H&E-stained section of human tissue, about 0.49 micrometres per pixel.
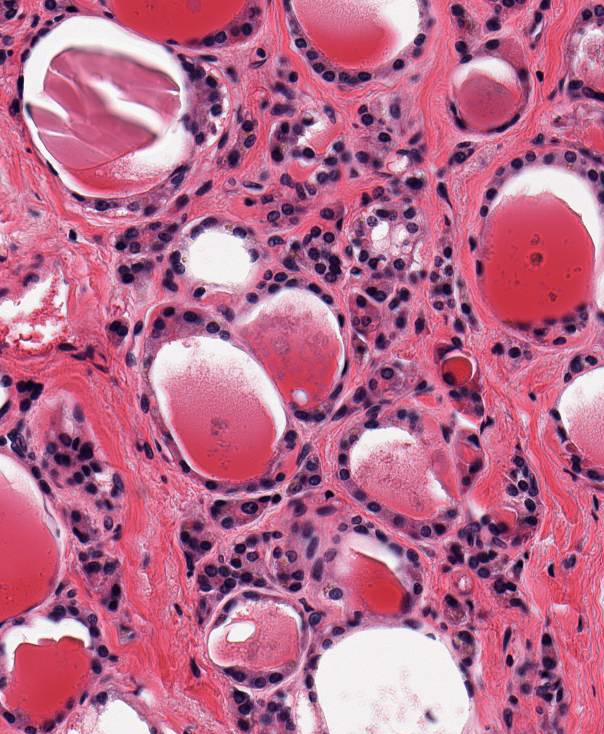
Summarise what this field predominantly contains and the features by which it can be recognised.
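Shown here is the thyroid follicle. Rounded follicles of widely varying size lie across the field, most filled with homogeneous pink colloid. Their lining is a single layer of flattened to low cuboidal cells with small dark round nuclei.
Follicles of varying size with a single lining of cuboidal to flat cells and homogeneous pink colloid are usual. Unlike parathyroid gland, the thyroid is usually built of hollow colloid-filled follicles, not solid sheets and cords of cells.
In the middle, small collapsed follicles and cell nests with pale pink cytoplasm lie between the larger ones.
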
